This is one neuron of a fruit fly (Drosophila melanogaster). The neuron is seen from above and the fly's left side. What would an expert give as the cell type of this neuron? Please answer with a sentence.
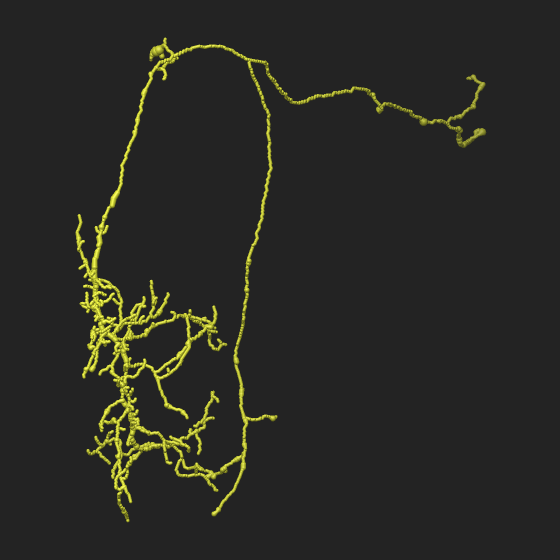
The cell type is SIP146m.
